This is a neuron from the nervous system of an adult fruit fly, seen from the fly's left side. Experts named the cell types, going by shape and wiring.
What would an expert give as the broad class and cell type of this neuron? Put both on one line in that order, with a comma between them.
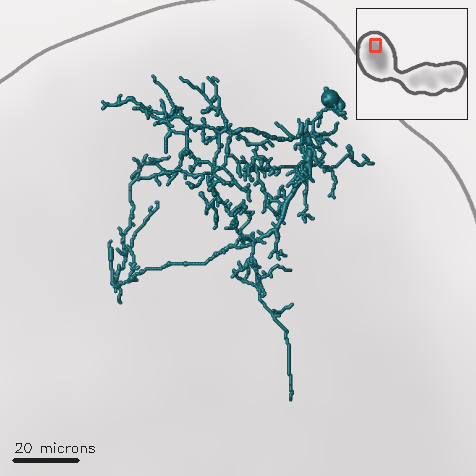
central-brain intrinsic neuron, SMP530_b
